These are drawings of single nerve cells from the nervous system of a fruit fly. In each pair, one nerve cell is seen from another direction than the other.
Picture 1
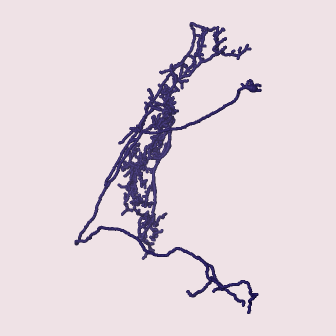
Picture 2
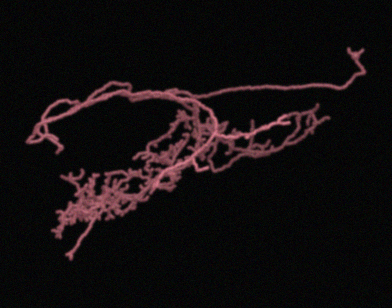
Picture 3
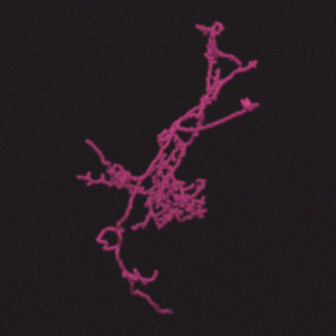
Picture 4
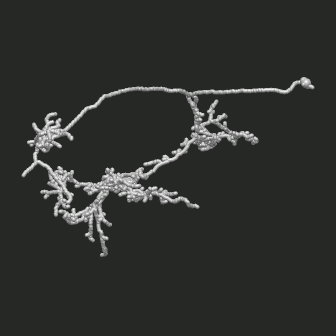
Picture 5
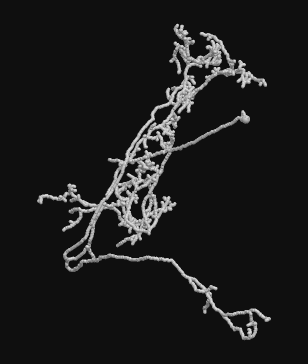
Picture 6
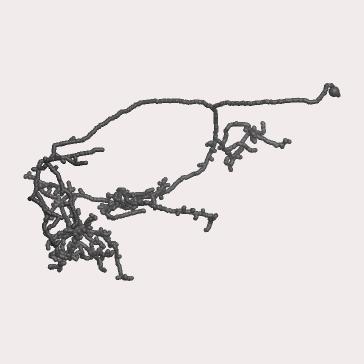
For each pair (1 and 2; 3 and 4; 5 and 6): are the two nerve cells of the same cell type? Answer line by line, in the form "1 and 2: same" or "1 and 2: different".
1 and 2: same
3 and 4: same
5 and 6: different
